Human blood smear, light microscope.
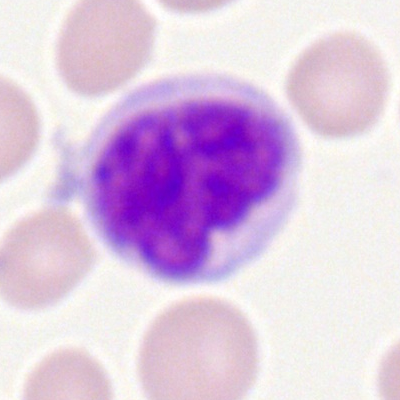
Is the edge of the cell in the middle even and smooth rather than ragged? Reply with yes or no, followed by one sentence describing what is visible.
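Yes. The cell outline is nearly round and smooth.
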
